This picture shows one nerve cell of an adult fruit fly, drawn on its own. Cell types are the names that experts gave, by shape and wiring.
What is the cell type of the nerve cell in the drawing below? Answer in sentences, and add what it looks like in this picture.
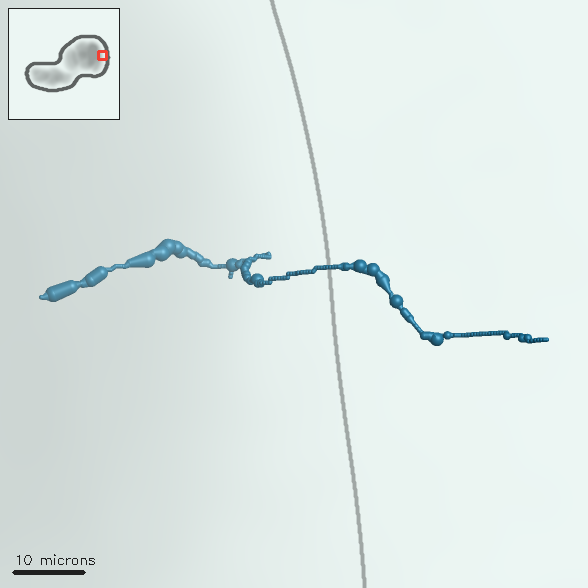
The cell type is R8y. Its broad class is photoreceptor or other optic-lobe sensory neuron. No cell body is drawn. From left to right in the picture it spans about 75 microns. There are a dozen or fewer branch ends.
